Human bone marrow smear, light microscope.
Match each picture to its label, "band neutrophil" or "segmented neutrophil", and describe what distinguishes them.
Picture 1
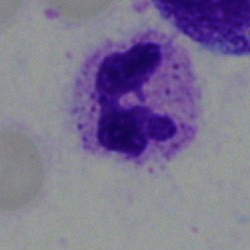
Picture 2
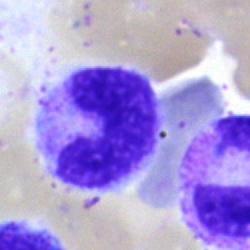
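Picture 1 is a segmented neutrophil, and picture 2 is a band neutrophil. The main difference lies in the nucleus. In picture 1 it is folded into an upper and a lower part, joined on the left side by a narrow bridge.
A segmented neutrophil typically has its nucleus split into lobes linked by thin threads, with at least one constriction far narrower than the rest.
In picture 2 the nucleus is deeply indented into a C shape whose opening faces left.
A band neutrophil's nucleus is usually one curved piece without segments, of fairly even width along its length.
The chromatin is dark purple in both: dense throughout in picture 1, coarsely clumped in picture 2. The cytoplasm is pale pinkish-lilac in picture 1, while in picture 2 it is pale lilac and fills the hollow of the indentation. Both carry fine granules in the cytoplasm: purple and scattered in picture 1, faint and pinkish-purple in picture 2.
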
